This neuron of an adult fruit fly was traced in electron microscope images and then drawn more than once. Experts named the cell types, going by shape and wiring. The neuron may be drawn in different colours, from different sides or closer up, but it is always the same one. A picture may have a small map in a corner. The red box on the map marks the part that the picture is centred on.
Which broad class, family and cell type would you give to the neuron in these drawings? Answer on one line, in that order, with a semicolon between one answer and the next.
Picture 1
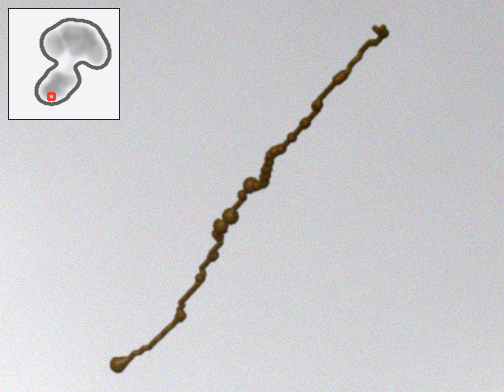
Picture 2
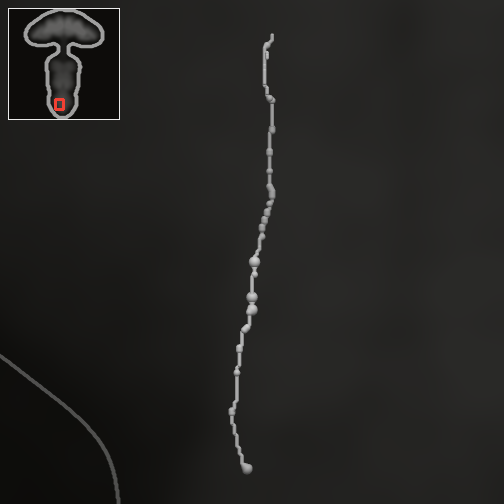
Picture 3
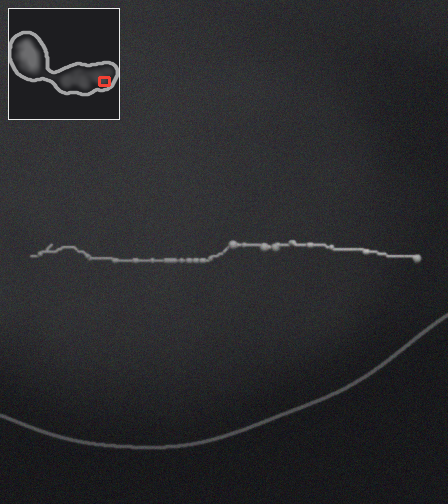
sensory neuron entering the nerve cord; class mechanosensory proprioceptive; SNpp43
